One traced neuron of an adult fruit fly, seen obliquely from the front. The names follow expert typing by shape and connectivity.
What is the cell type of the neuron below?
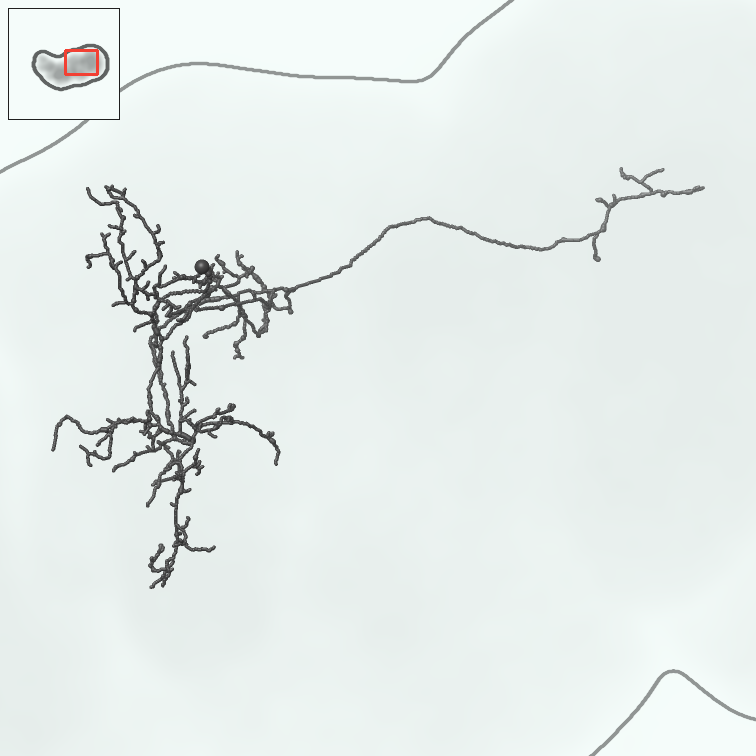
CB3578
